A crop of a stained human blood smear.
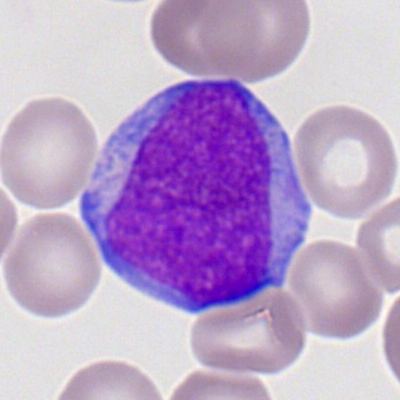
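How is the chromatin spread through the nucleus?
Evenly, in a fine stipple.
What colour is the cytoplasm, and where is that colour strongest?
Blue, deepest at the outer edge of the cell.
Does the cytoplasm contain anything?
No: neither granules nor vacuoles are seen.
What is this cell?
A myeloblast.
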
